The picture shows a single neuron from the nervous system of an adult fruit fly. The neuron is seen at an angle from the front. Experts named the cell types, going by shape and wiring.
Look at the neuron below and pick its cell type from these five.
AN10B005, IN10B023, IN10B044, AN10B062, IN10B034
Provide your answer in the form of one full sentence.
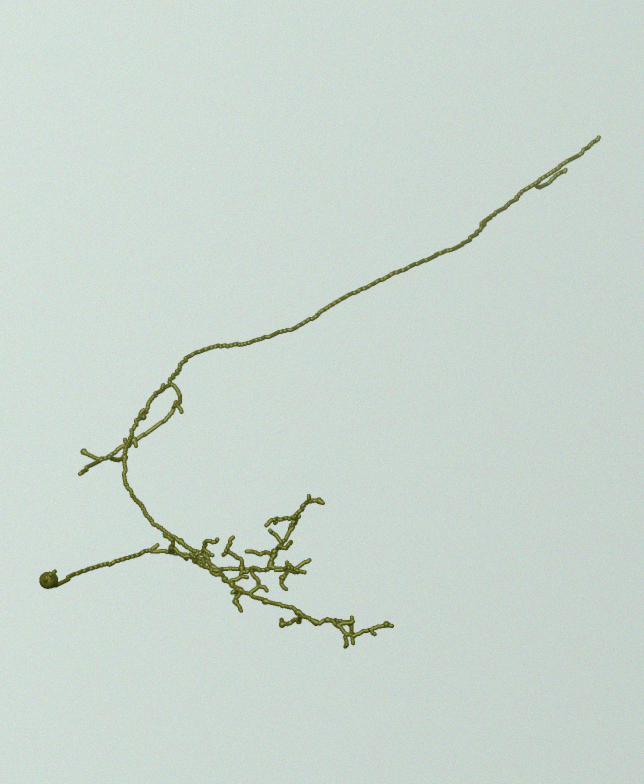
The neuron here falls under cell type IN10B034.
